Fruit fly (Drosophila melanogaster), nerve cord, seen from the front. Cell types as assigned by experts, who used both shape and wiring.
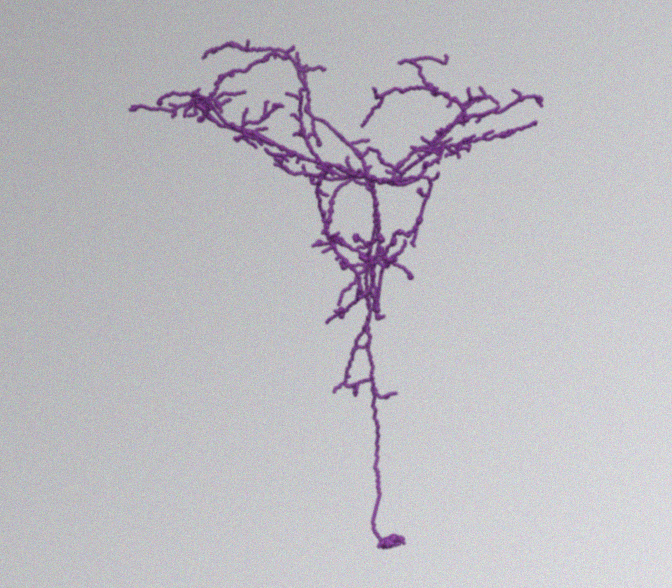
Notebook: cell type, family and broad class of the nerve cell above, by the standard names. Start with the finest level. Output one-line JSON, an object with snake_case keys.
{"cell_type": "IN00A047", "family": "hemilineage 00A", "broad_class": "nerve-cord intrinsic neuron"}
